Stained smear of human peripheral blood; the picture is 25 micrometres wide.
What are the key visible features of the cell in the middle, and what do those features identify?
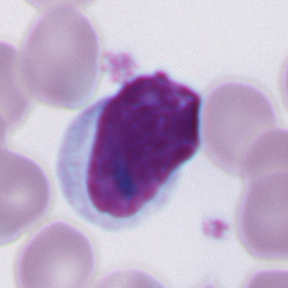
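The cytoplasm is pale greyish-blue, and no granules are visible in it. Measuring about 13 by 9 micrometres, the nucleus lies off-centre toward the upper right, where it reaches the cell edge with little or no visible cytoplasm. The cell outline is smooth, without surface projections. The cell is a typical lymphocyte.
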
